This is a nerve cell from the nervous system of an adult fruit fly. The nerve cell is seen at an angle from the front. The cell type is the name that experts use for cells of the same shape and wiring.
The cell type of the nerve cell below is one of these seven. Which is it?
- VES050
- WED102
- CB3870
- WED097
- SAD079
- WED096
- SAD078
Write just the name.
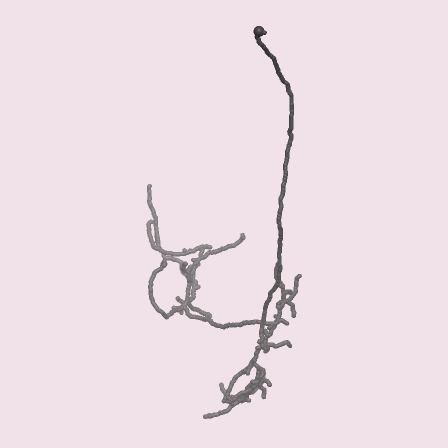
WED102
